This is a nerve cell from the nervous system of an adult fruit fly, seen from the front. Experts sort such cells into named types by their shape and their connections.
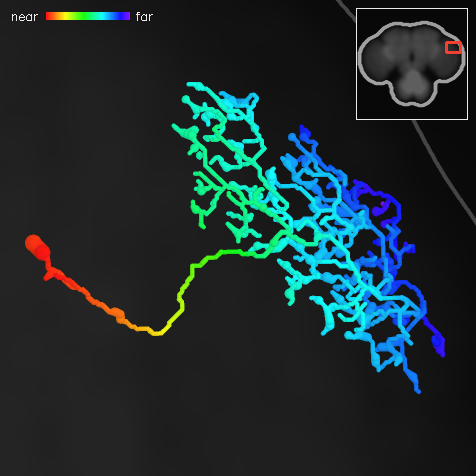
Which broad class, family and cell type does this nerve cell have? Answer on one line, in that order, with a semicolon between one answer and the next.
optic-lobe intrinsic neuron; Dm; Dm1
